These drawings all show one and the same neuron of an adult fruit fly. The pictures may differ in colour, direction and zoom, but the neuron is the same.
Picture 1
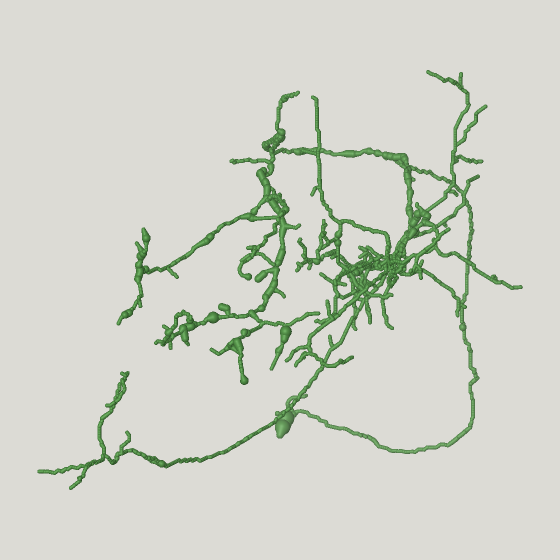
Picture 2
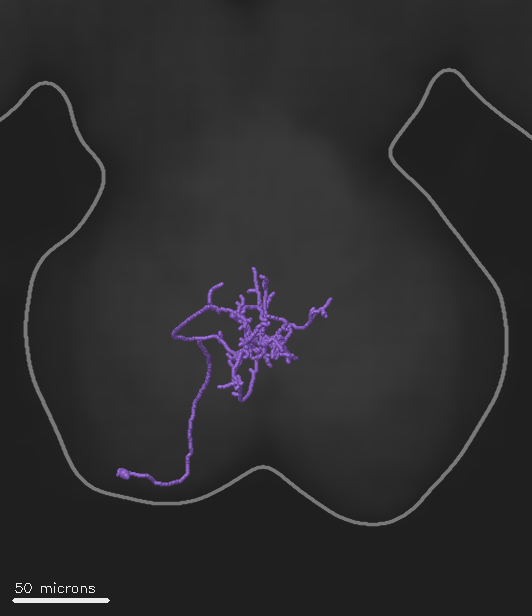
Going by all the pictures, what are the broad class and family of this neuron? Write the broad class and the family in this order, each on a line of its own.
nerve-cord intrinsic neuron
hemilineage 21A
